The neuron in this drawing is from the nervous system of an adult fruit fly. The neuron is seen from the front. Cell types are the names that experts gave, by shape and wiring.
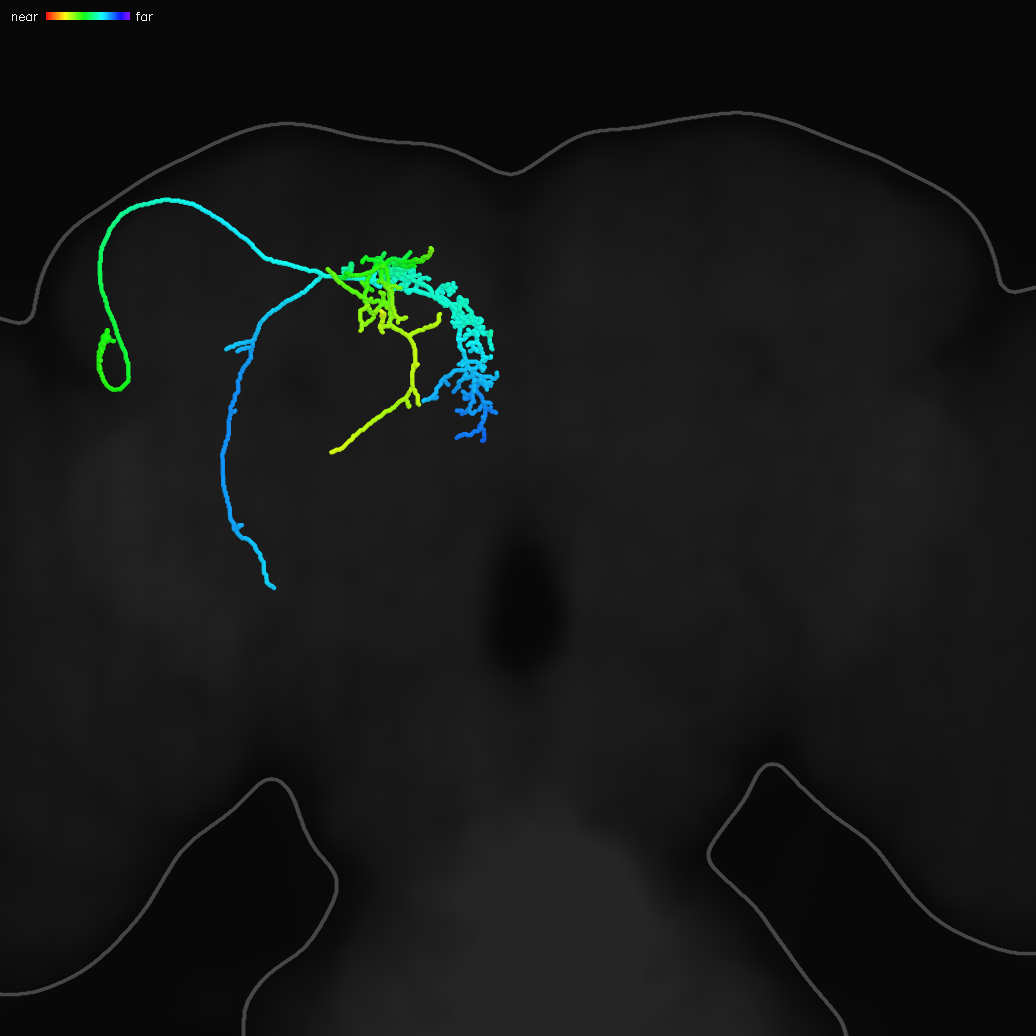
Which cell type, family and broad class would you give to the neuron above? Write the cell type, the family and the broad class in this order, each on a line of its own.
ATL001
hemilineage SIPa1_dorsal
central-brain intrinsic neuron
